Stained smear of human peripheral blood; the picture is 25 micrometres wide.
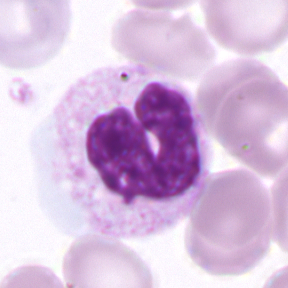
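Band neutrophil in a stained peripheral blood smear. The nucleus is a single curved band bent into a horseshoe, about 11 micrometres across, with the open side of the curve facing the top of the picture. The cytoplasm is abundant and pale, with fine pink-lilac granules scattered through it.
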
